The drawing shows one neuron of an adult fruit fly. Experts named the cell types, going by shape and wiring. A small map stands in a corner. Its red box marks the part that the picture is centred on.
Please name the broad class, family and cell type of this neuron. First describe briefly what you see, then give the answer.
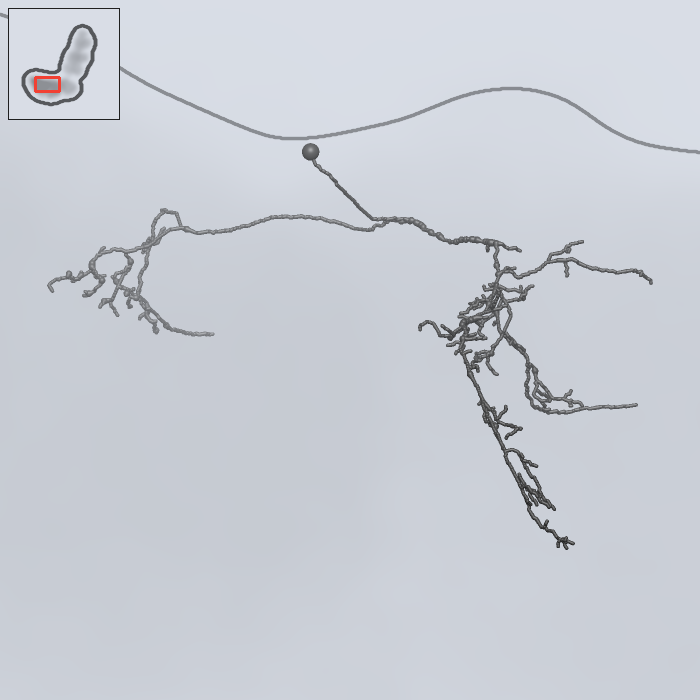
Its cell body lies at the top of the picture. Dozens of branch ends can be seen. Its broad class is central-brain intrinsic neuron. The family is hemilineage DM1_dorsal. Its cell type is CB4069.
